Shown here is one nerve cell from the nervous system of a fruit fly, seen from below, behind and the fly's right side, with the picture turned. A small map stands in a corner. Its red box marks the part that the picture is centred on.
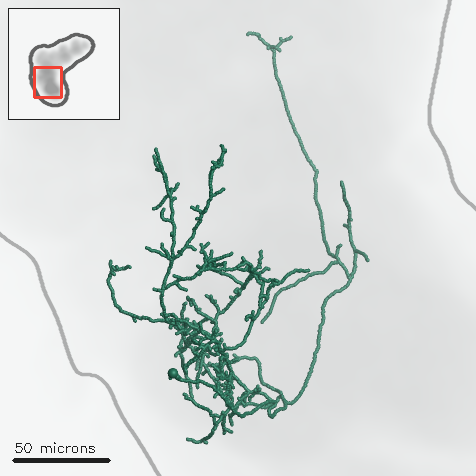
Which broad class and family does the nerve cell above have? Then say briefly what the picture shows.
This is a central-brain intrinsic neuron. Its family is hemilineage VLPl&p2_lateral. From top to bottom in the picture it spans about 200 microns. Dozens of branch ends can be seen.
